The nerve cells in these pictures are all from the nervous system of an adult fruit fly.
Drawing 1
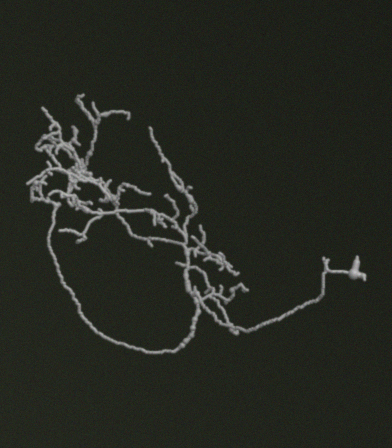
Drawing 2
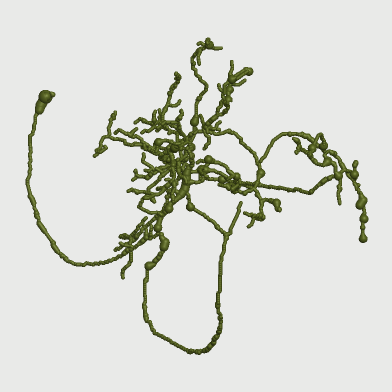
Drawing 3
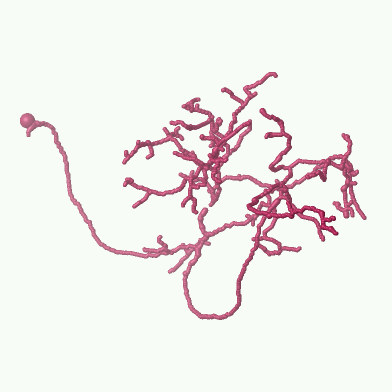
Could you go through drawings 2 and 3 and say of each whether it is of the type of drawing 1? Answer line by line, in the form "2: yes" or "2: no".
2: yes
3: no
